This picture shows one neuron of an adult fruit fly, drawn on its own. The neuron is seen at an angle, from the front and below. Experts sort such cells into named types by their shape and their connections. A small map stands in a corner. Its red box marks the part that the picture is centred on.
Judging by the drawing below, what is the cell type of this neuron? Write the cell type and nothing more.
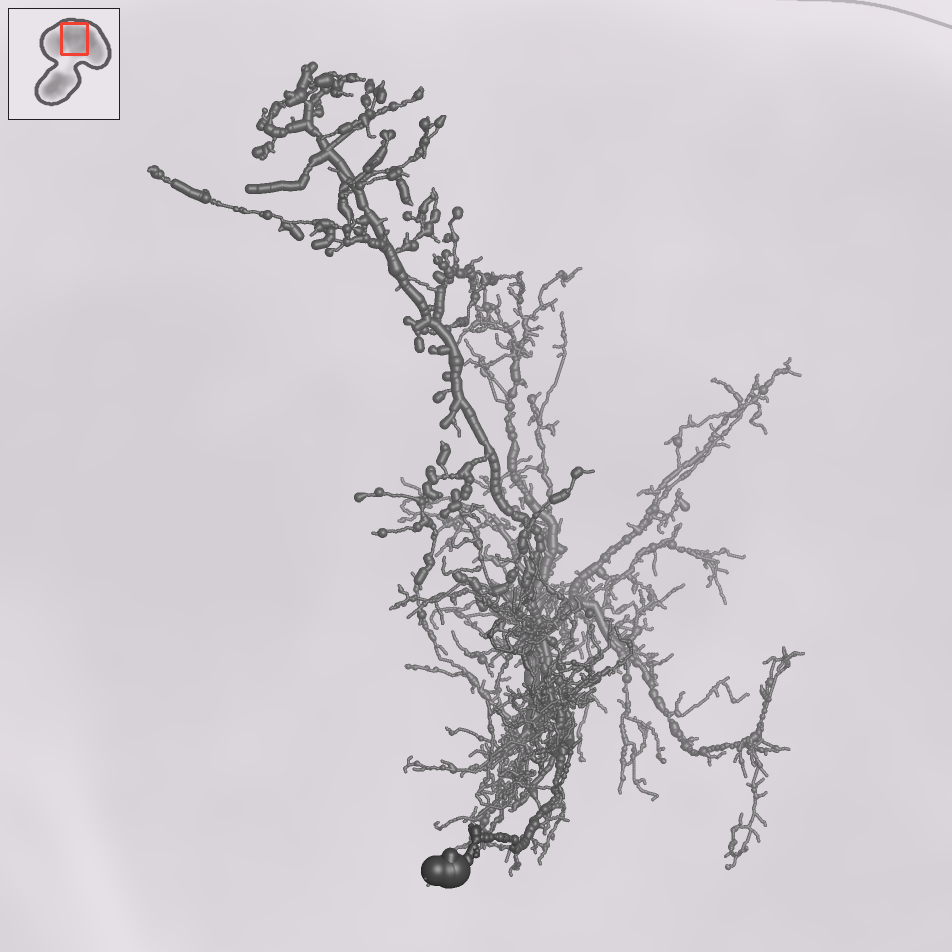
AOTU064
